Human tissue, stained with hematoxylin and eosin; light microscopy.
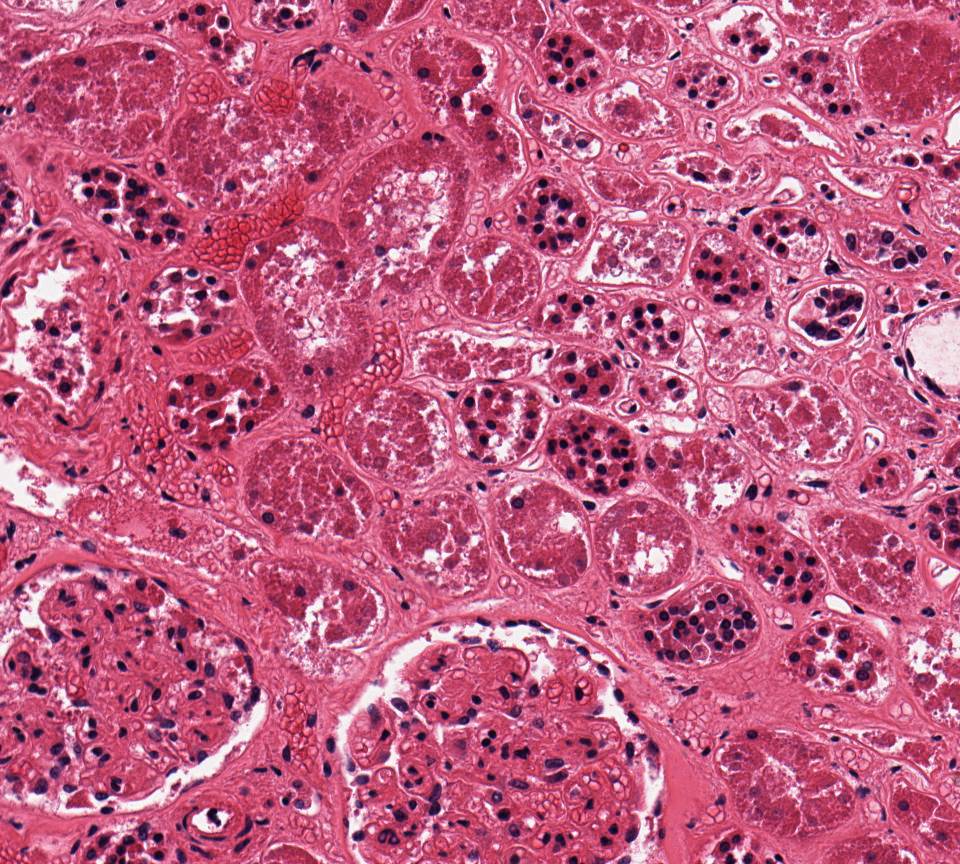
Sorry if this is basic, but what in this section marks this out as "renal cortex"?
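This section is renal cortex.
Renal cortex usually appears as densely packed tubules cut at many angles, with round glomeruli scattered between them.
The closely packed tubules that fill most of this field agree with that; here they are round to oval and cut in cross-section. Two large rounded glomeruli also match it, lying in the lower half of the field, one at the lower left and one at the lower centre.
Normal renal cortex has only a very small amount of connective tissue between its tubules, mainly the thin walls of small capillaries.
Correspondingly, there is little interstitium between the tubules in this section. The tubular epithelial cells have strongly eosinophilic, granular cytoplasm, and no fat cells are present anywhere in the field.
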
